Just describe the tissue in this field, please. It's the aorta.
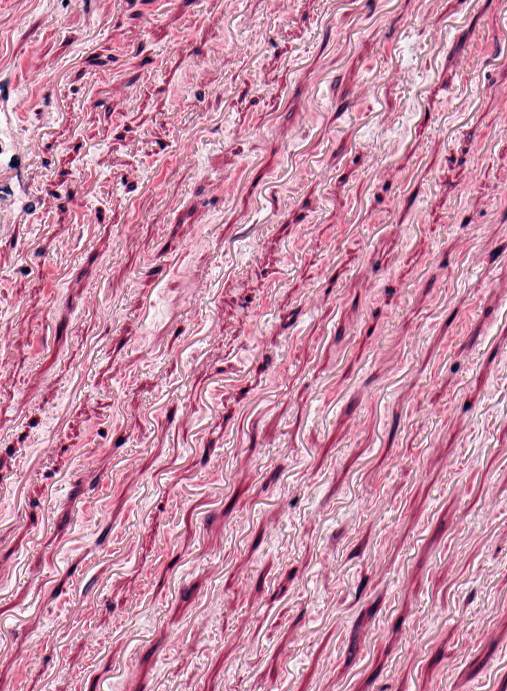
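Fibres run through the field with a wavy rather than straight course. Among them lie dark, slender, spindle-shaped nuclei, aligned with the direction of the fibres. In the upper left part of the field, the fibres are looser and less orderly.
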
